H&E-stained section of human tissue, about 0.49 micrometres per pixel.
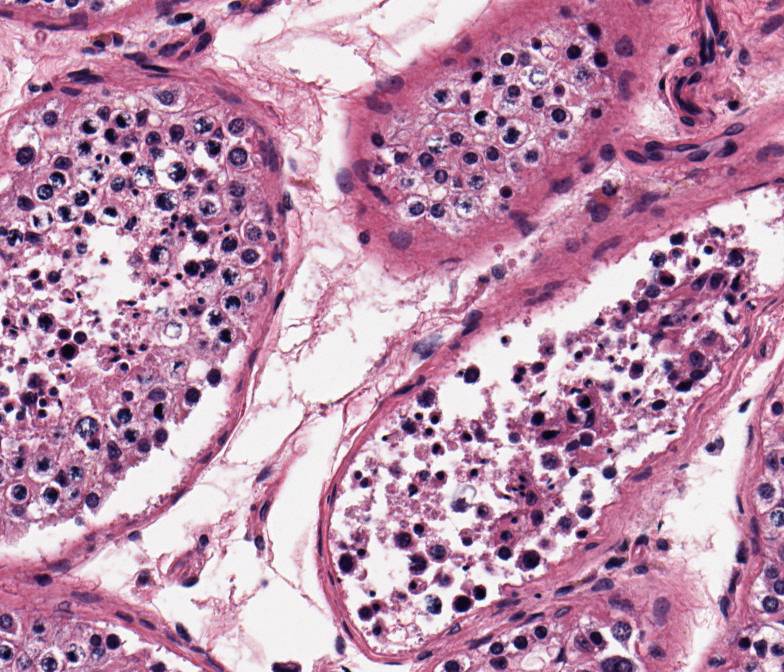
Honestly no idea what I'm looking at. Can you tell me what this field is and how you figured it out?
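The field mainly shows seminiferous tubule: several rounded to oval tubules cut across, with interstitial tissue between.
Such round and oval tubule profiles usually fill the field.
Next, the upper middle tubule is filled with large round cells with coarse, dark-speckled chromatin.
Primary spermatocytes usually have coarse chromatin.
Then, the lower right tubule holds many small, dense, very dark round nuclei among pale granular debris. Last, central interstitial tissue is pale and loose, with wispy pink strands.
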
